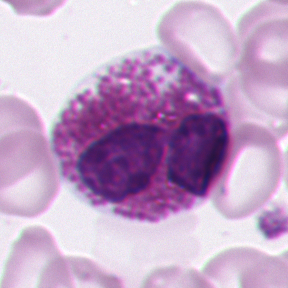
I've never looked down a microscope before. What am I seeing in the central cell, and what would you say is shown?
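Two lobes make up the nucleus, lying side by side across the lower half of the cell. The cytoplasm is packed with coarse, round, reddish-pink granules. The cell is an eosinophil.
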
